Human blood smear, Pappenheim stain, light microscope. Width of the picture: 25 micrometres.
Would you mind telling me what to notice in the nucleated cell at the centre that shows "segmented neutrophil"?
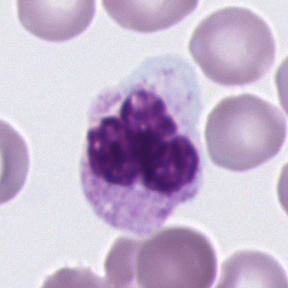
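Starting with what fits this segmented neutrophil: the lower cytoplasm is dotted with fine lilac granules.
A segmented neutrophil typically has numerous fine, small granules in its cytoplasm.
The cytoplasm here is plentiful and pale.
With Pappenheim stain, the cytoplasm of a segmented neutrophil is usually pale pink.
At the top of the cell, though, the cytoplasm is pale bluish-grey with fewer granules, which sits less easily with that. The chromatin is dark purple and coarsely clumped.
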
